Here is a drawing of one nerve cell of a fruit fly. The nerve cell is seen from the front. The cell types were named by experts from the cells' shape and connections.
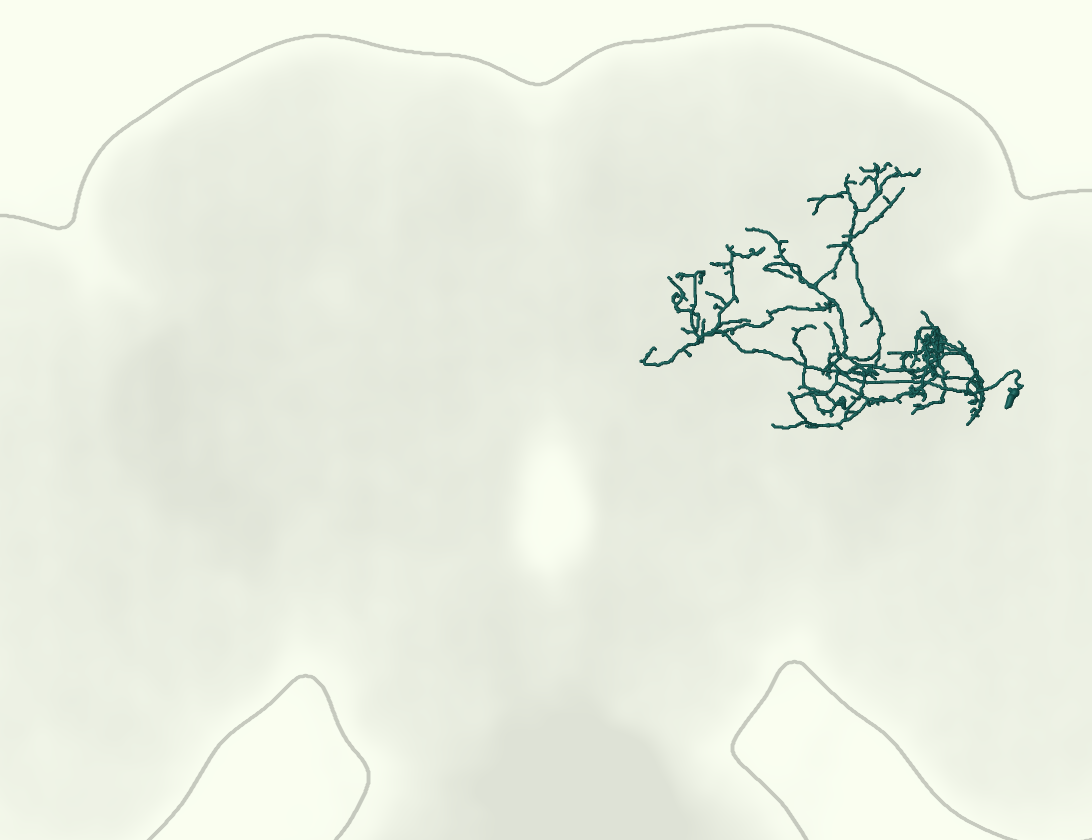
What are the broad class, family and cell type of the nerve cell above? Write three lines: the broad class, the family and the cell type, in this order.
central-brain intrinsic neuron
hemilineage VLPl2_medial
CB1691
